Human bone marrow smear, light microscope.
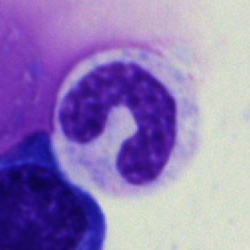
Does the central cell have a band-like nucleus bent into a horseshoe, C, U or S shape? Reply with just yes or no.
Yes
